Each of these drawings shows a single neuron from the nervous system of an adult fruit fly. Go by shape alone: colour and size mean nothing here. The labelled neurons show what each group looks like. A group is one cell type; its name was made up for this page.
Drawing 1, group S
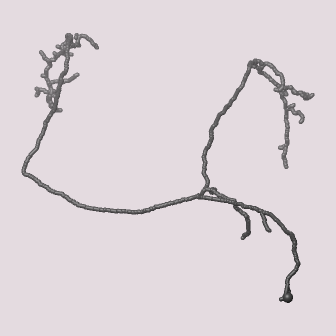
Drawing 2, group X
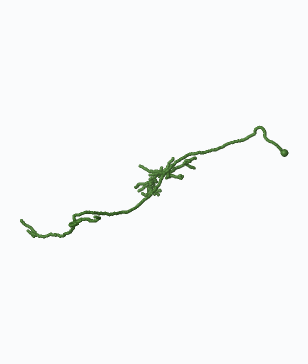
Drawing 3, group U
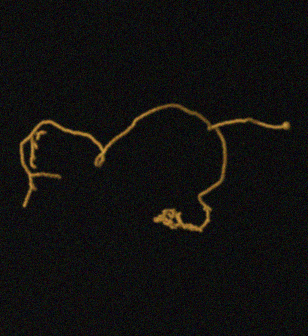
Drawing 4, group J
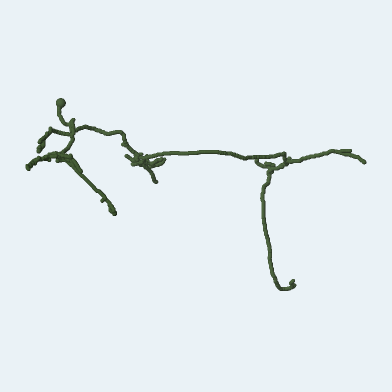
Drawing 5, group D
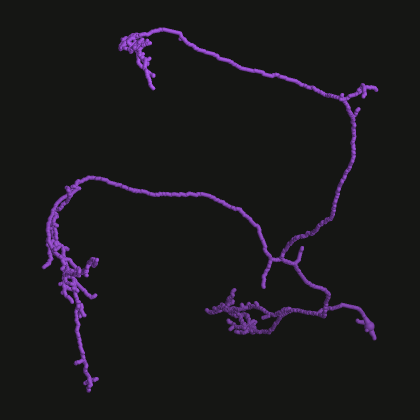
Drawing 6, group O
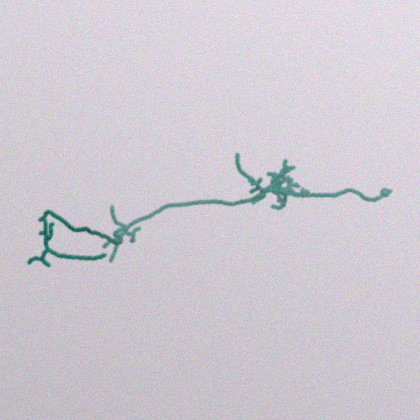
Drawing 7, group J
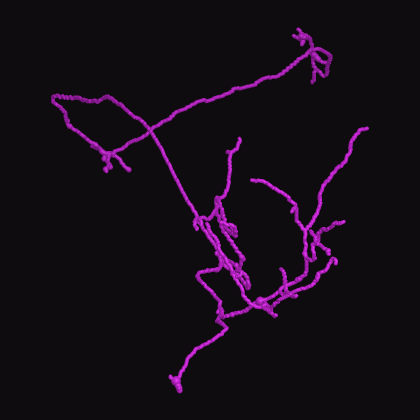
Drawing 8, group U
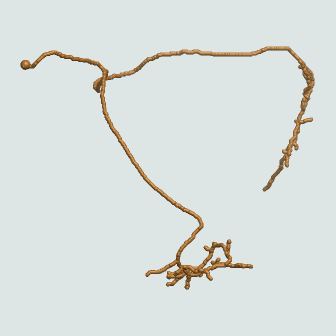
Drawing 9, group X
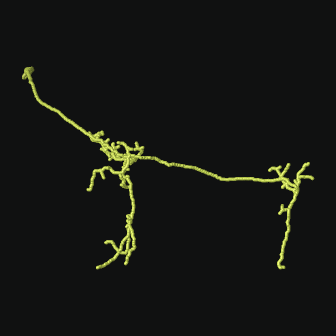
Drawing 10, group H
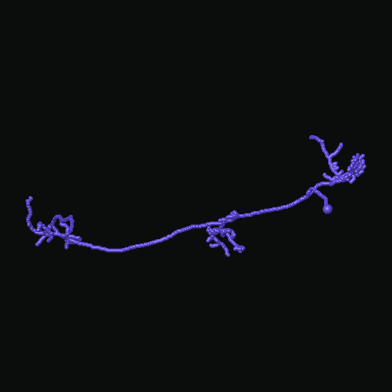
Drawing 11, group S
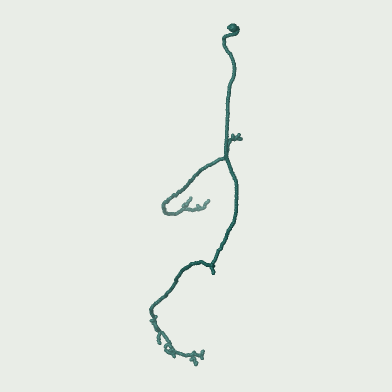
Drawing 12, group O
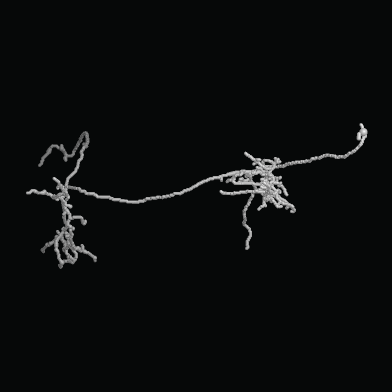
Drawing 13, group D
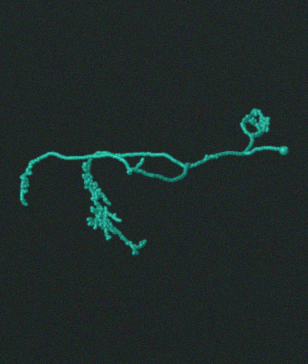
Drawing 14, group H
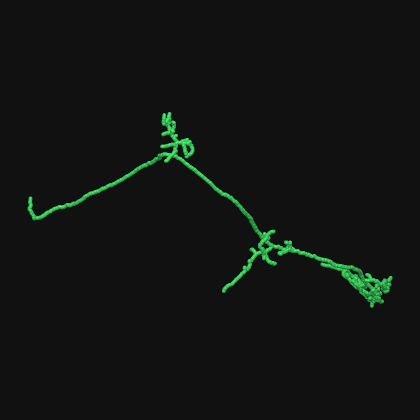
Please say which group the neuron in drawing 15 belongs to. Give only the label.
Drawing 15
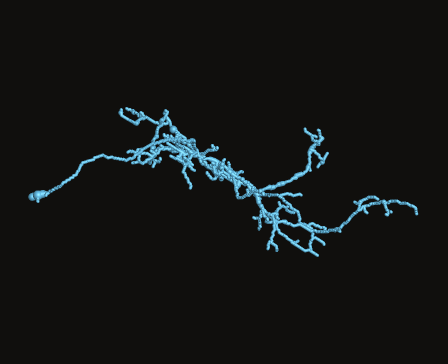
group X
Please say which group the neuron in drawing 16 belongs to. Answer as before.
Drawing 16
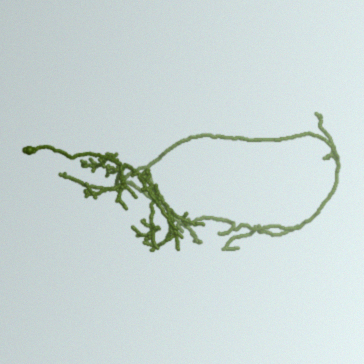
group O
